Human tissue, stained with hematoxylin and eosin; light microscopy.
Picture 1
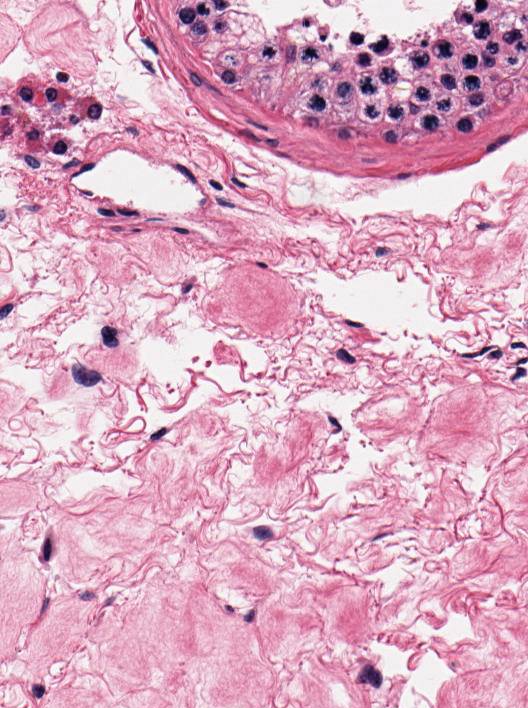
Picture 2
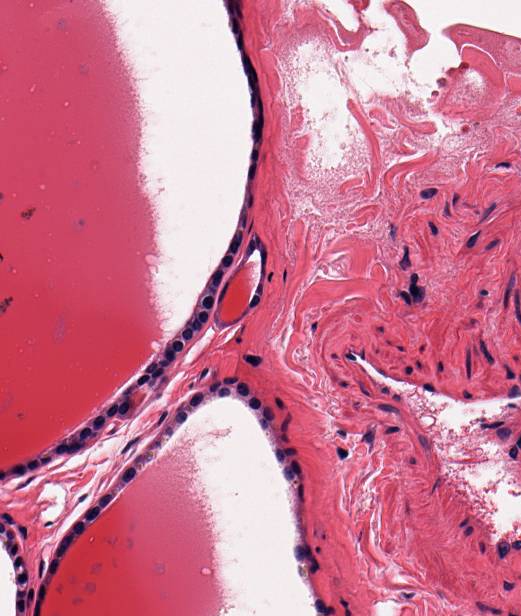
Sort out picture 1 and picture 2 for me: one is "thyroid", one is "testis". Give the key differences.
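The testis is in picture 1, the thyroid in picture 2. In picture 1 the tubule is lined by several layers of rounded cells with dark, round nuclei, and a band of dense pink fibrous tissue with flattened nuclei surrounds it. The large rounded spaces on the left and lower left of picture 2 have only a single layer of low cuboidal cells, whose small, round, dark nuclei form one evenly spaced row.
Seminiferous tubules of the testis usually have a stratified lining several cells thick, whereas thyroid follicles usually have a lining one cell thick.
The stroma differs too: sparse cells with dark, spindle-shaped nuclei in picture 1, and wavy pink collagen bundles with scattered spindle-shaped nuclei filling the right side of picture 2.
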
